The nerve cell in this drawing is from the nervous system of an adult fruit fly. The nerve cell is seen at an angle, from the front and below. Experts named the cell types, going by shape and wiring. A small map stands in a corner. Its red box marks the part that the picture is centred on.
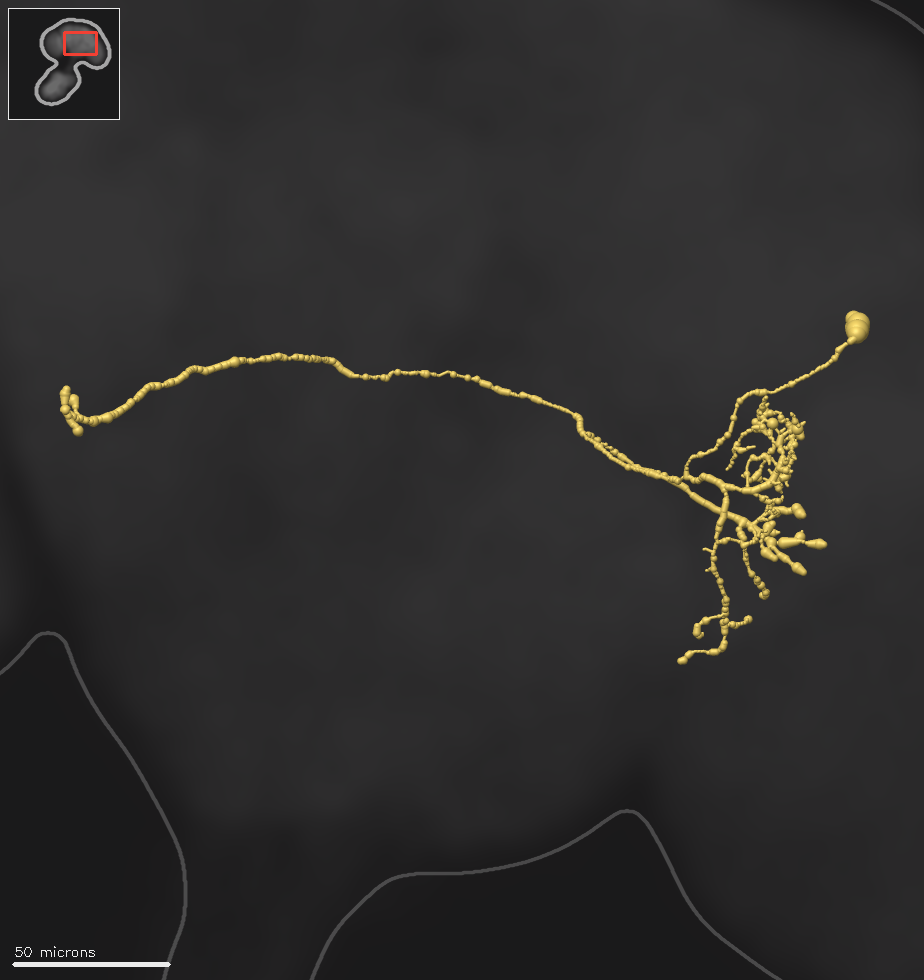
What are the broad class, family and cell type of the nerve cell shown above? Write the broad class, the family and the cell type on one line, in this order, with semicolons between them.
central-brain intrinsic neuron; hemilineage ALl1_ventral; SAD057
